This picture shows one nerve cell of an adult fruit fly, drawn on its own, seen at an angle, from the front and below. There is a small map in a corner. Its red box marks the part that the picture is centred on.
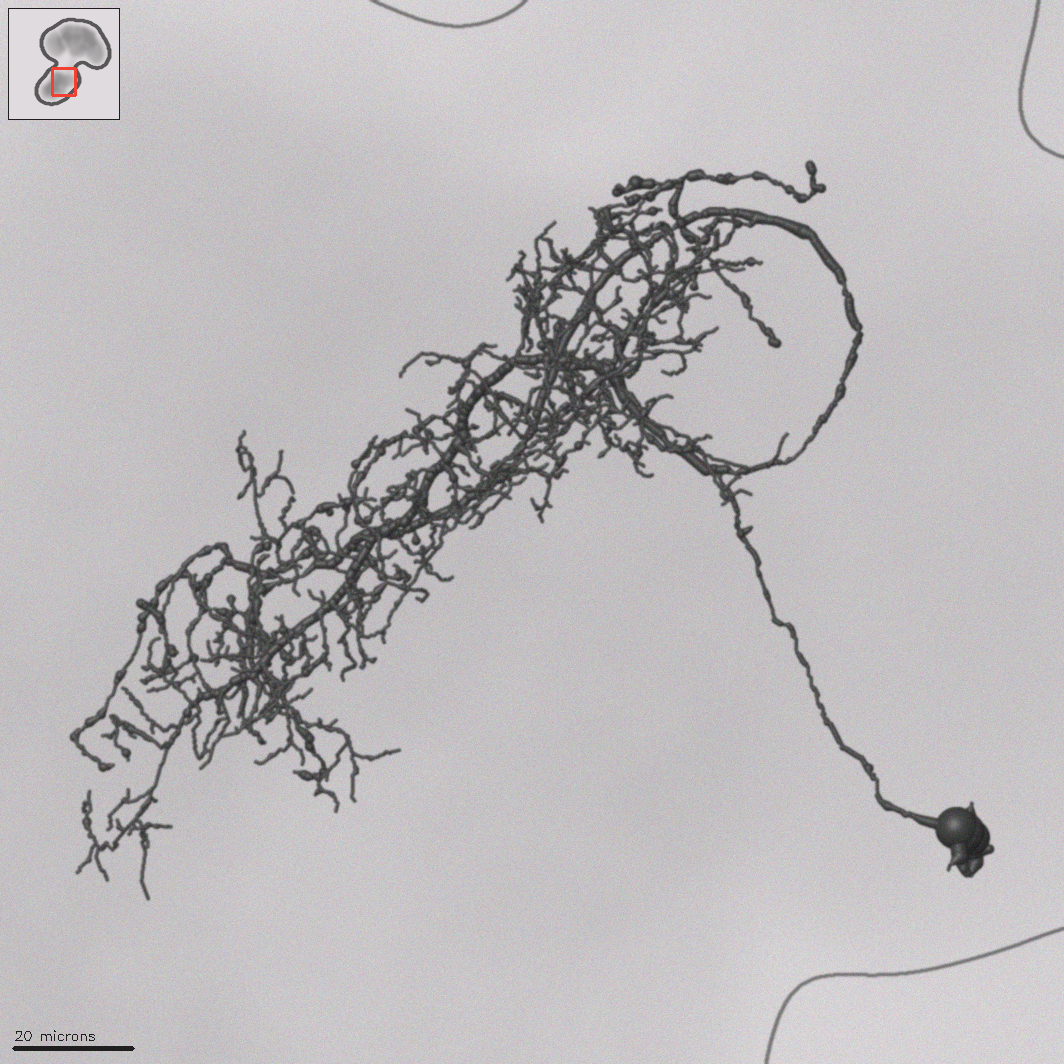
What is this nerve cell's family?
hemilineage 12A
